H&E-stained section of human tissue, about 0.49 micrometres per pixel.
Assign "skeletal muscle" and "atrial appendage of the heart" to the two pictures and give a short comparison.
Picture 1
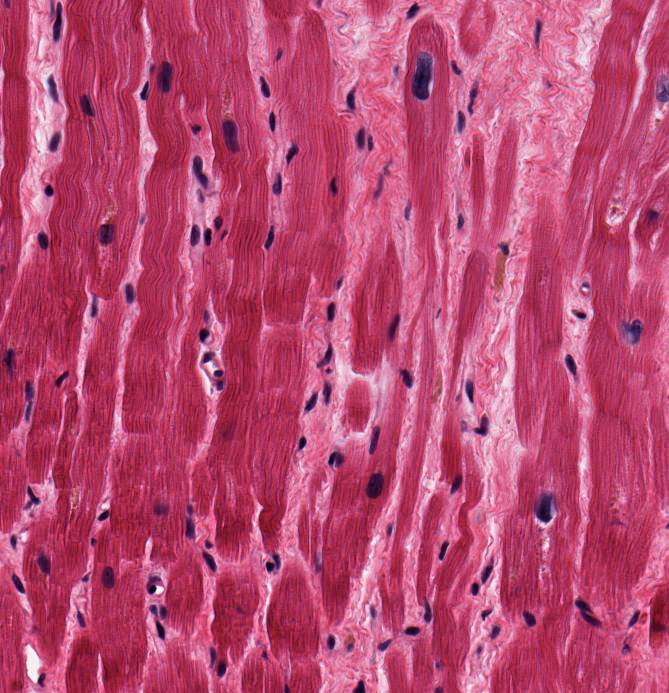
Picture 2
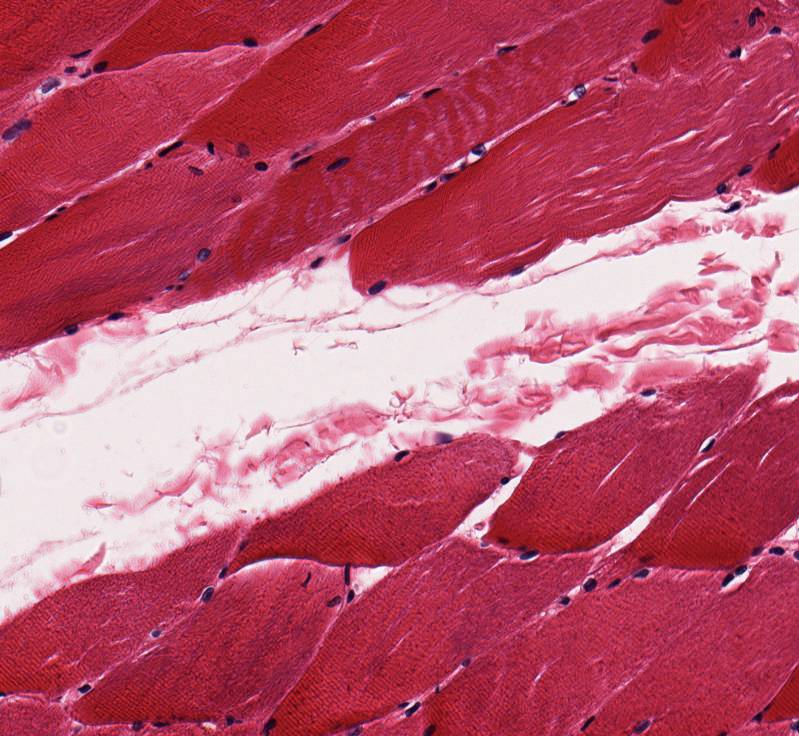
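Picture 1: atrial appendage of the heart. Picture 2: skeletal muscle. Picture 1: nucleus central in each muscle cell; fibres run top to bottom; clumps of golden-brown granular pigment in some fibres. Picture 2: flattened dark nuclei at the fibre edges, not the centres; fine transverse cross-striations, clearest in a fibre in the upper middle.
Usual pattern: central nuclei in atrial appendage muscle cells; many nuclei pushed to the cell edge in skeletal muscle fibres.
No fat cells in either field.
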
